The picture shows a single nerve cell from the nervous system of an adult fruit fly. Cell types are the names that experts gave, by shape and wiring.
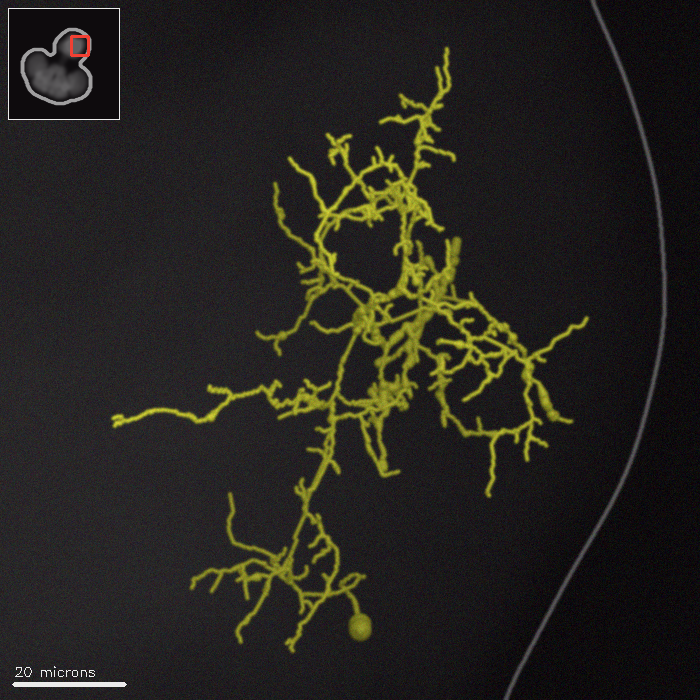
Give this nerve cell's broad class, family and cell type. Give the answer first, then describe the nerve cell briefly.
This is a nerve-cord intrinsic neuron. Its family is hemilineage 19A. The cell type is IN19A104. From top to bottom in the picture it spans about 110 microns. As drawn here it is taller than it is wide.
